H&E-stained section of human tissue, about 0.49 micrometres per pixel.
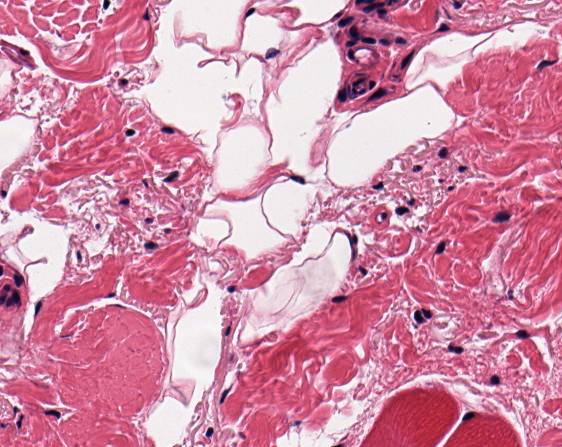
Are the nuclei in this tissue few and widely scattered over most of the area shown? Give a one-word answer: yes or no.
Yes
